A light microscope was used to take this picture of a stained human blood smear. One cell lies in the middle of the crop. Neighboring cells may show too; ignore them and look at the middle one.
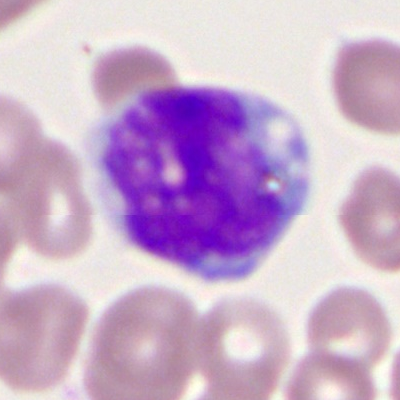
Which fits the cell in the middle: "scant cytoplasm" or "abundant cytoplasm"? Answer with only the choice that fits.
Scant cytoplasm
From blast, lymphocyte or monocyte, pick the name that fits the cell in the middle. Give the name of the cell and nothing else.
monocyte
